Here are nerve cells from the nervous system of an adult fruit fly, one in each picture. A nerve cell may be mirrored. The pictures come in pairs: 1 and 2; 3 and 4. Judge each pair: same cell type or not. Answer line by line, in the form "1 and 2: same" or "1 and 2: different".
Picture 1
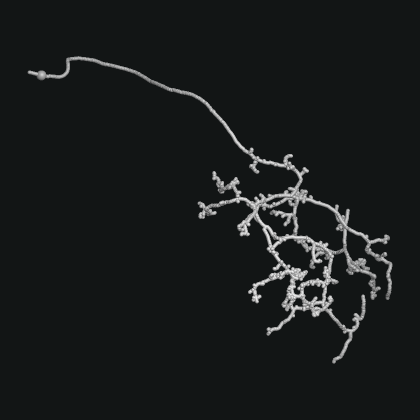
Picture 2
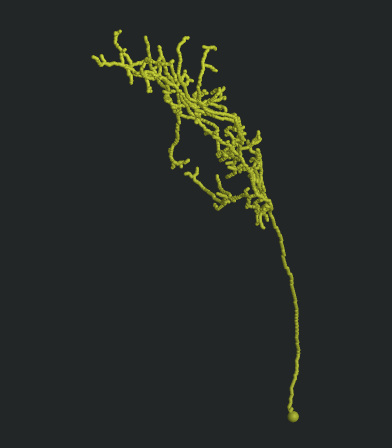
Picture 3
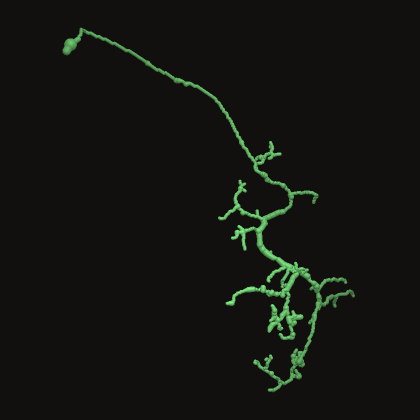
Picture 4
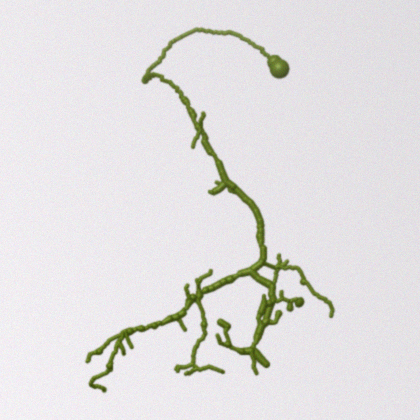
1 and 2: different
3 and 4: different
